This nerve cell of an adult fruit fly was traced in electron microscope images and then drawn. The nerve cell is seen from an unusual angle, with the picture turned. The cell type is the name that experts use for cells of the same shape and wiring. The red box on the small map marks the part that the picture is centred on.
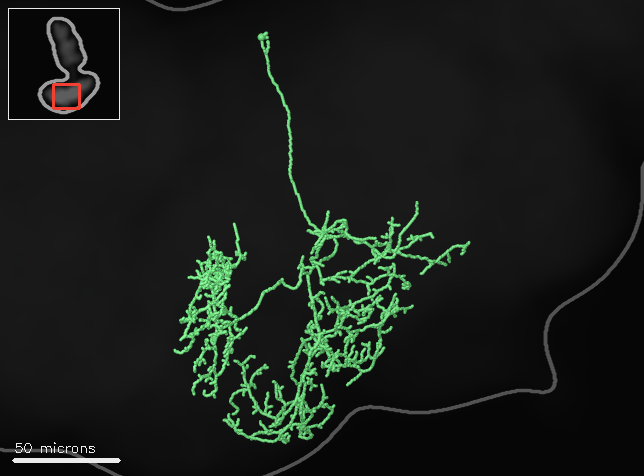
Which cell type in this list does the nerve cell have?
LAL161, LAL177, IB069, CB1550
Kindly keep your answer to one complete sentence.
The nerve cell is typed under the name LAL161.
